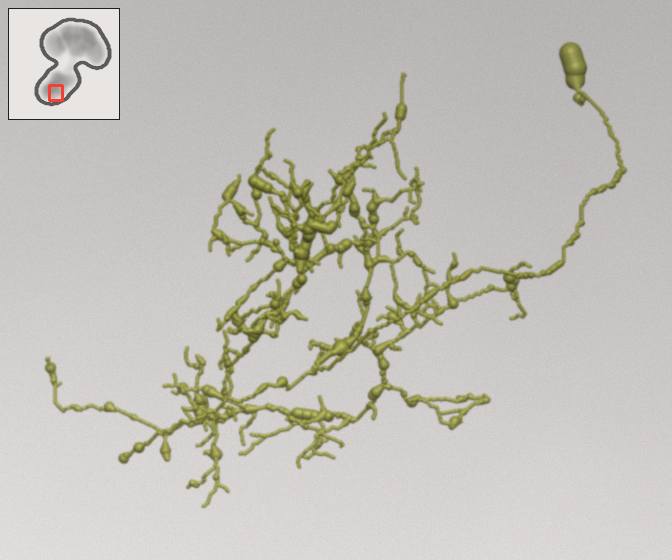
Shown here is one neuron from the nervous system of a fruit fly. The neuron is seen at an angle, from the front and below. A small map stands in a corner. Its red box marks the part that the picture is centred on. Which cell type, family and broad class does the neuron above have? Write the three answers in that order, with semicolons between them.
IN09A033; hemilineage 09A; nerve-cord intrinsic neuron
